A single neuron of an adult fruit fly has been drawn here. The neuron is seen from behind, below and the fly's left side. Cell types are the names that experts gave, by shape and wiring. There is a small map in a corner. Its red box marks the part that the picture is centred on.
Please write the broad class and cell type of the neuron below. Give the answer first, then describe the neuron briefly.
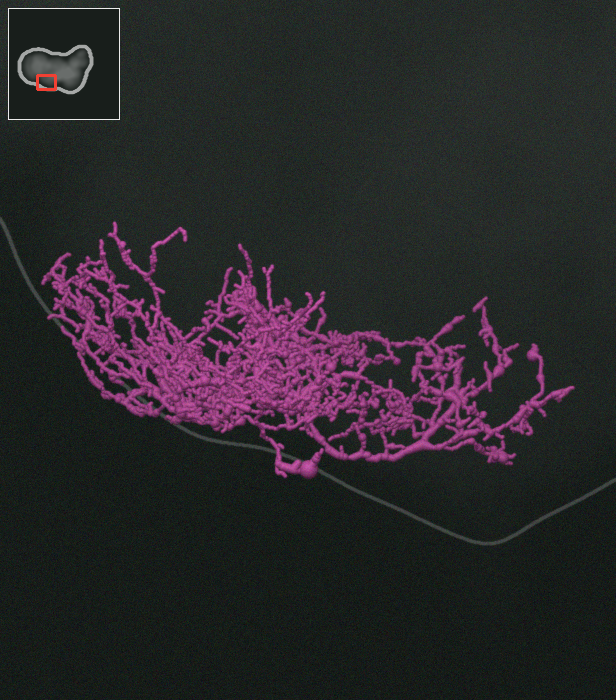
It is a central-brain intrinsic neuron. Its cell type is GNG394. The picture shows more than a hundred branch ends. In this view it is wider than it is tall.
